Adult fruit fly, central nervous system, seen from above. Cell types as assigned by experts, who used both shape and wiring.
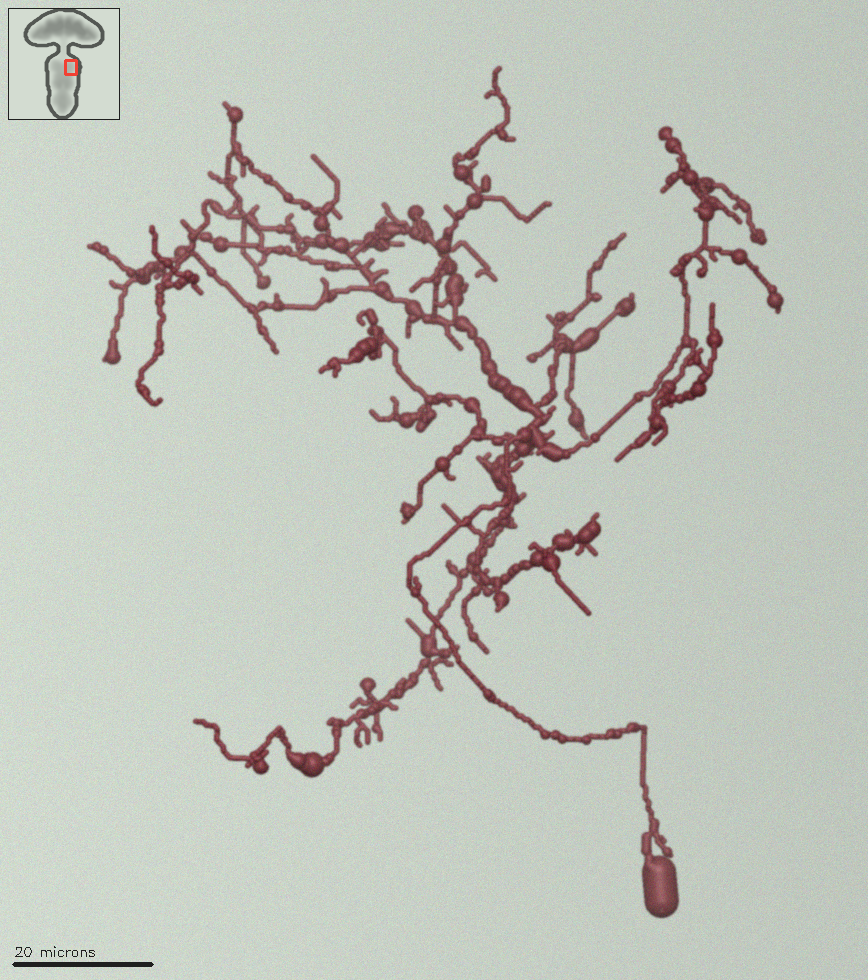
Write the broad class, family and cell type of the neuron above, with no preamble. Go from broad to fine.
nerve-cord intrinsic neuron; hemilineage 21A; IN21A047_f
